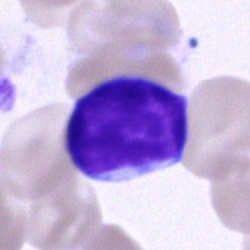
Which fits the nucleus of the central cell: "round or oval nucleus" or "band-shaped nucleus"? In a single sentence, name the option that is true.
The nucleus is gathered into one compact mass that is round or oval.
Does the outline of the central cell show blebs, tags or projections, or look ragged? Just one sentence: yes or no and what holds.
No, along its edge the cell is smooth rather than rough.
